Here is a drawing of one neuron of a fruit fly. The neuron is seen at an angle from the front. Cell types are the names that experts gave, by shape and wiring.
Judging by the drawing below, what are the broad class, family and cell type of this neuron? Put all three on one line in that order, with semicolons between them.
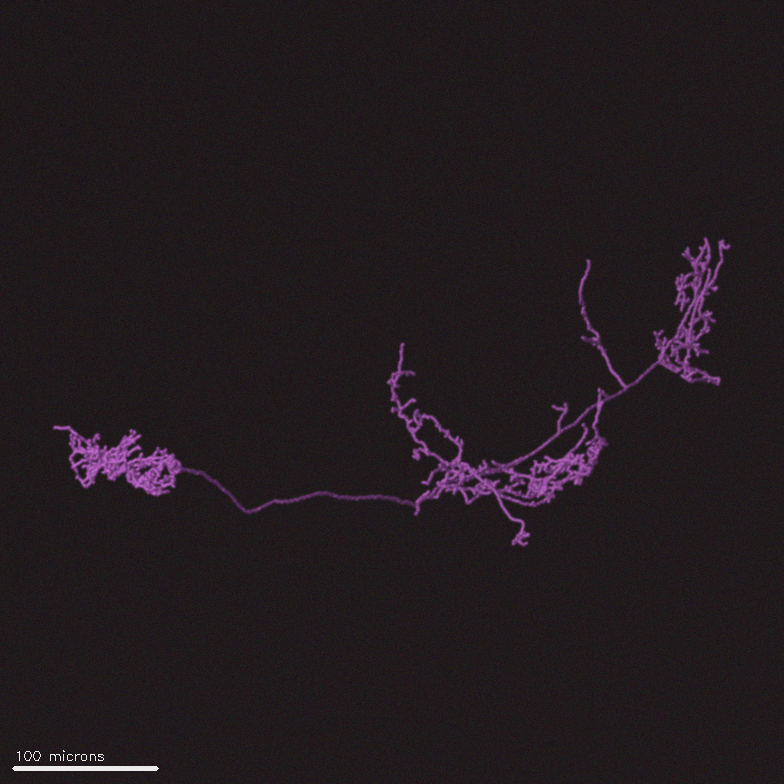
ascending neuron; hemilineage 05B; AN05B040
